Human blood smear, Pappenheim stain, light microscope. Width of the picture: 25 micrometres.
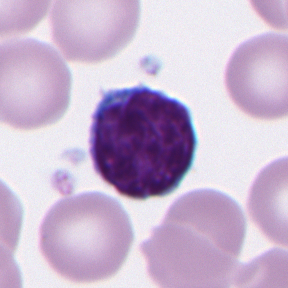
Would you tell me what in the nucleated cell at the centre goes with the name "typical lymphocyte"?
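Looking at the centre, the cell's outline is roughly round, and the nucleus takes up nearly all of it, leaving just a very thin rim of cytoplasm. The little cytoplasm I can make out, at the upper left edge, is pale blue.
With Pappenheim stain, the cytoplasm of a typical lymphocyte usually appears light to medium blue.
So that pale blue sits well with the name. I see no nucleolus in the nucleus either.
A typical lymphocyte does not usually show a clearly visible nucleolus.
That agrees as well, and I find nothing here that goes against a typical lymphocyte.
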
